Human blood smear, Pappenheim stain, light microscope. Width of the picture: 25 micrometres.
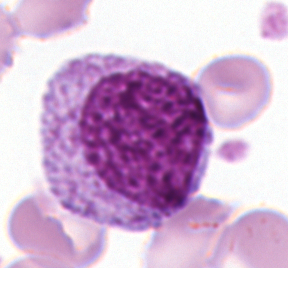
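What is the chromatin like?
Dark purple and coarsely clumped, with paler gaps between the clumps.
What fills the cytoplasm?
Fine purplish granules, throughout a moderate rim of pale lilac cytoplasm that is widest on the left.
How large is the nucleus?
About 13 by 11 micrometres.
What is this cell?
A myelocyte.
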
